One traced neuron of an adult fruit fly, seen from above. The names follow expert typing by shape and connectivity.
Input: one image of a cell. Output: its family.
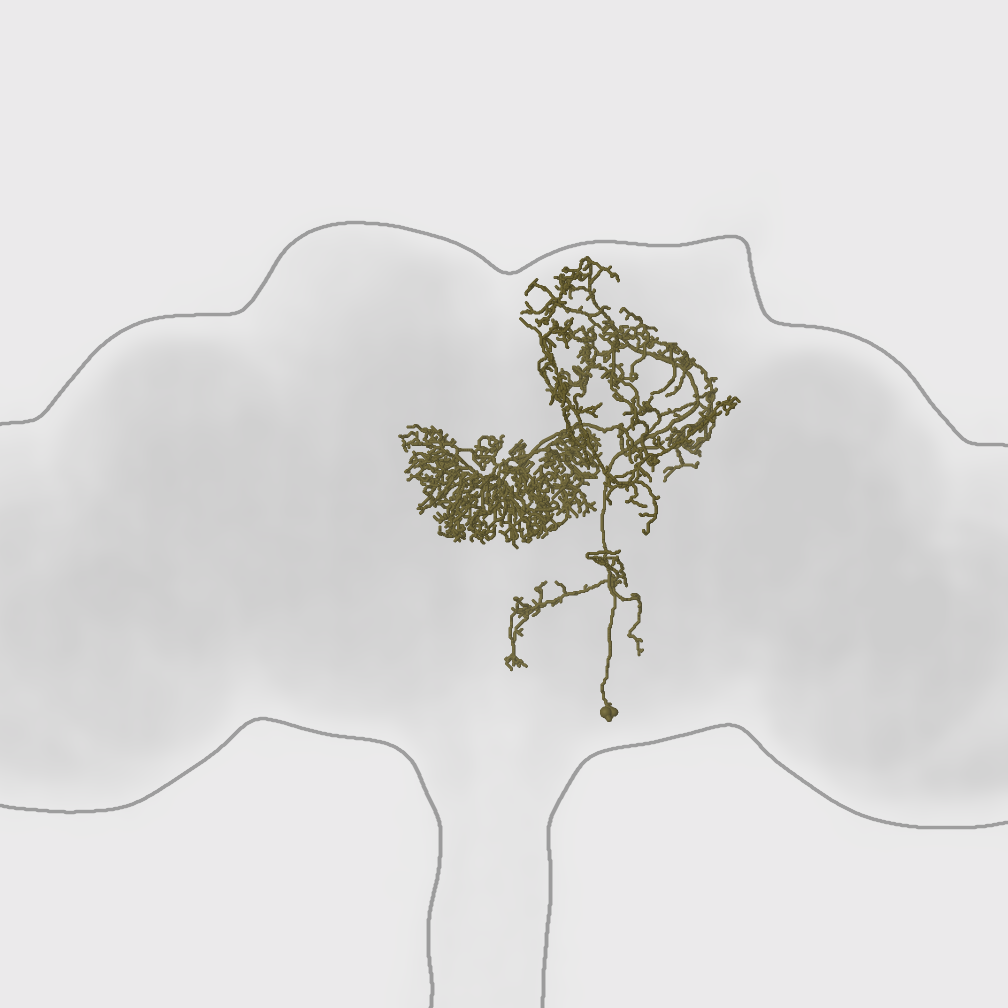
class CX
